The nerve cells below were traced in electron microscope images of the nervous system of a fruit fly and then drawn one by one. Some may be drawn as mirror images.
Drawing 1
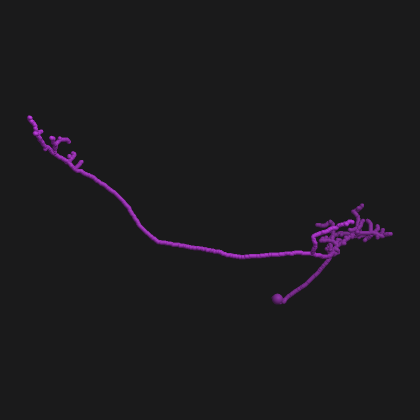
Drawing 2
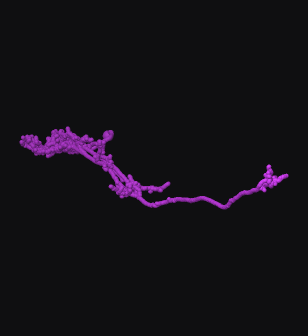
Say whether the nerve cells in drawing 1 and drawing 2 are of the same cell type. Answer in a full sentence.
They are of different cell types.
